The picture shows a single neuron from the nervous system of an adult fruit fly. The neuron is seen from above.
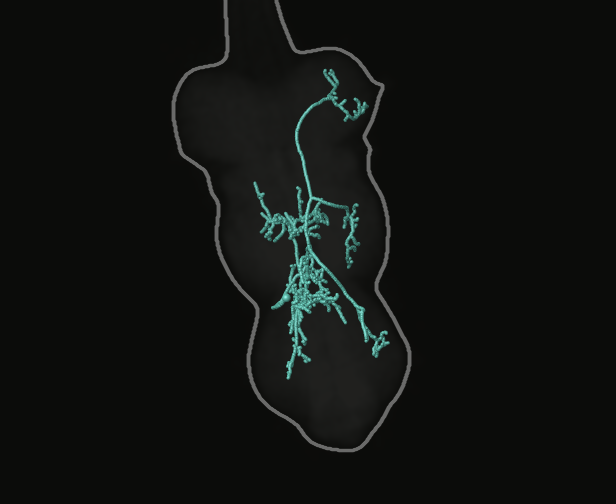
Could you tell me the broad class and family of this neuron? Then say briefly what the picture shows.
It is a nerve-cord intrinsic neuron. The family is hemilineage 18B. It lies in the nerve cord. The cell body can be seen in the middle of the picture. Dozens of branch ends can be seen.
